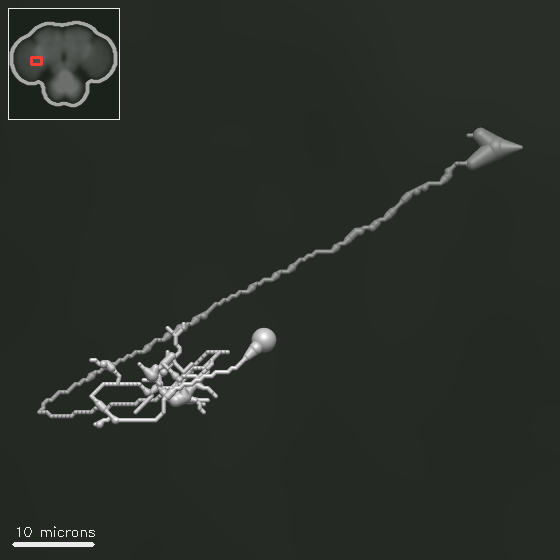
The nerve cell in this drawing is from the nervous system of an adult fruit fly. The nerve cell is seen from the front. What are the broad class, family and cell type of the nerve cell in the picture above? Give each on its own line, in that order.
optic-lobe intrinsic neuron
Tm
Tm9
